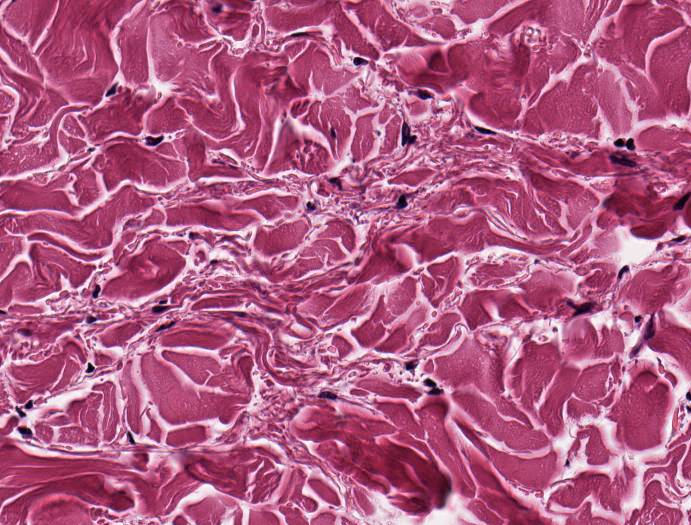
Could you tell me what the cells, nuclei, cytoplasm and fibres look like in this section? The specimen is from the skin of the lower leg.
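Notice how thick, wavy, pink-staining collagen bundles fill the field, running in many directions. Across the middle, roughly horizontally, runs a looser band of fine, wispy fibres. The few nuclei are small, dark and elongated, between the bundles. Within the bundles: no cross-striations, no nuclei.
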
